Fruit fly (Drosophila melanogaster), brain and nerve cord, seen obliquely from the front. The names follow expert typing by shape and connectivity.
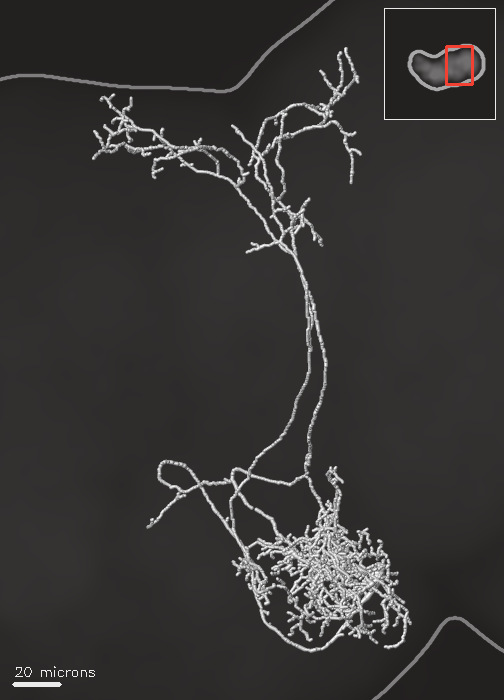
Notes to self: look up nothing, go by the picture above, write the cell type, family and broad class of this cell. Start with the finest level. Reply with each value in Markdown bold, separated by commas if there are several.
**PRW060**, **hemilineage LB7**, **central-brain intrinsic neuron**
